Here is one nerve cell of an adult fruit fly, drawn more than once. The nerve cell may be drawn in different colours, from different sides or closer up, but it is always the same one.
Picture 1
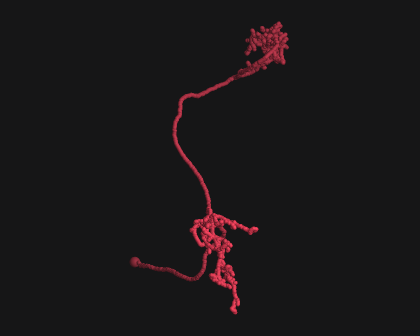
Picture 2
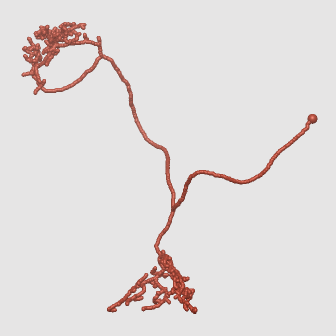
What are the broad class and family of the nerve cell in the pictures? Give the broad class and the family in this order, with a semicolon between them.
central-brain intrinsic neuron; hemilineage CREa1_ventral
